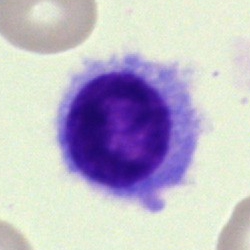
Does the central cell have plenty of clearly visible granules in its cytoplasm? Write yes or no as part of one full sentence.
No, the cell shows no granules in its cytoplasm.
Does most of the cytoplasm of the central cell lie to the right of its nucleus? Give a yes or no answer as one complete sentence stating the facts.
Yes, what lies to the right of the nucleus is most of the cytoplasm.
